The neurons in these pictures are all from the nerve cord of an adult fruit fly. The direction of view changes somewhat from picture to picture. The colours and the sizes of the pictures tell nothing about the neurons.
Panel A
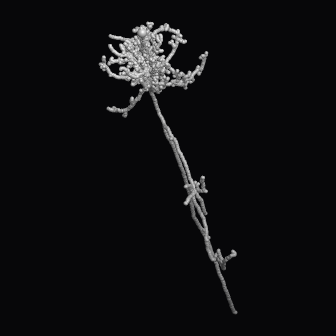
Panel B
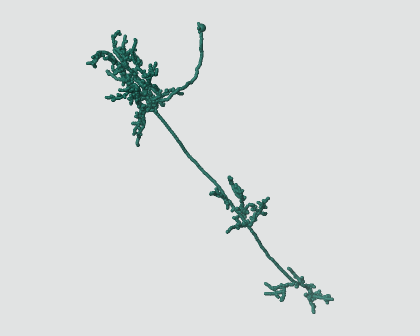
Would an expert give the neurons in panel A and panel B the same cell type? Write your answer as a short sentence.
They are of different cell types.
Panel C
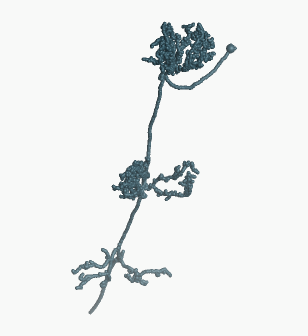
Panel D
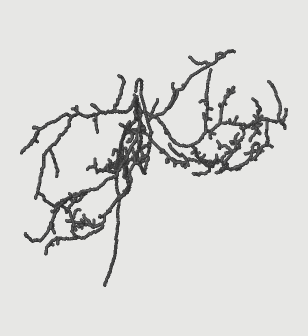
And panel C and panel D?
They are of the same cell type.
